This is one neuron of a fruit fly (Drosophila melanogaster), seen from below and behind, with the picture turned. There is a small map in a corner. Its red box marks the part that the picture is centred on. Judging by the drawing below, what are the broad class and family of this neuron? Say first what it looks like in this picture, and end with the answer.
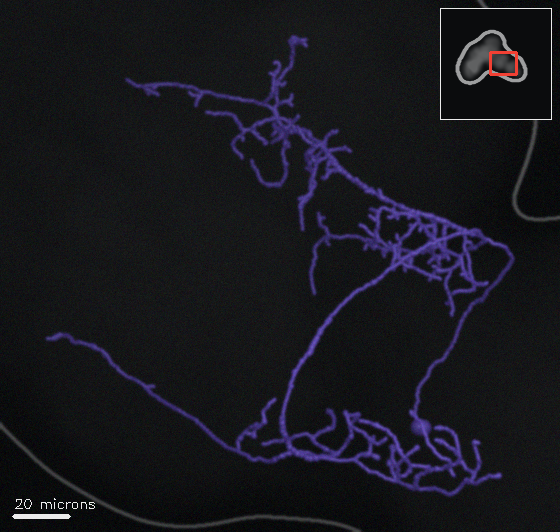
Its cell body lies at the lower right of the picture. From left to right in the picture it spans about 170 microns. Dozens of branch ends can be seen. It is a nerve-cord intrinsic neuron. The family is hemilineage 19B.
